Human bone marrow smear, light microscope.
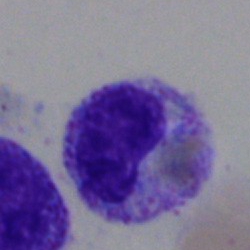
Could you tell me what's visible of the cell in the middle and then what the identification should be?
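The cell has a roughly round outline. Its nucleus is indented on the right side, giving a kidney shape. The cytoplasm is widest on the right, beside this indentation, and contains scattered fine reddish-purple granules. This cell is a metamyelocyte.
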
